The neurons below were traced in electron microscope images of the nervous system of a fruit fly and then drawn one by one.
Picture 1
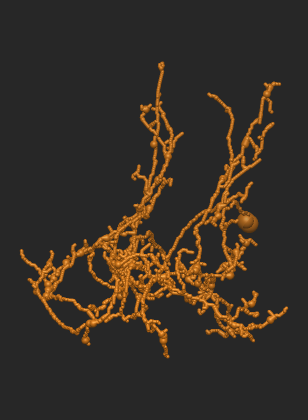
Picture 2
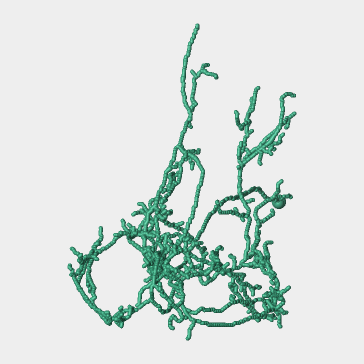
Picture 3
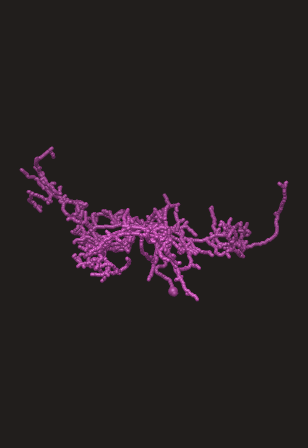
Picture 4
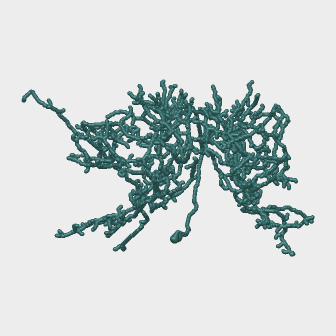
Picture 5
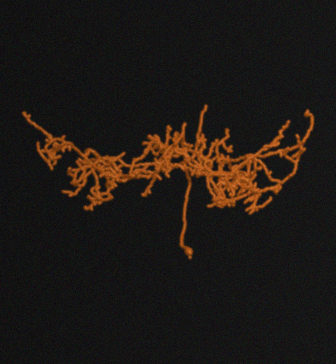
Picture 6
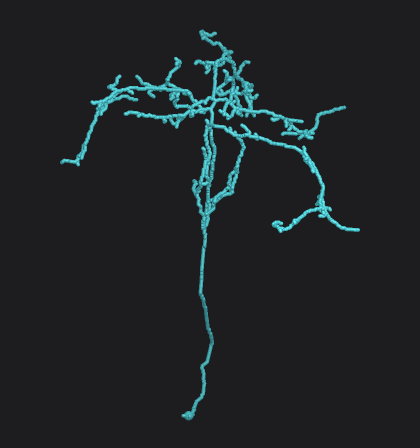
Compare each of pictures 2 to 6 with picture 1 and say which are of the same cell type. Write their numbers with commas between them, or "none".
2, 3, 5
